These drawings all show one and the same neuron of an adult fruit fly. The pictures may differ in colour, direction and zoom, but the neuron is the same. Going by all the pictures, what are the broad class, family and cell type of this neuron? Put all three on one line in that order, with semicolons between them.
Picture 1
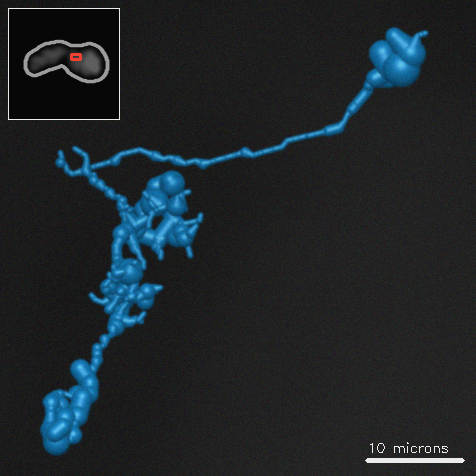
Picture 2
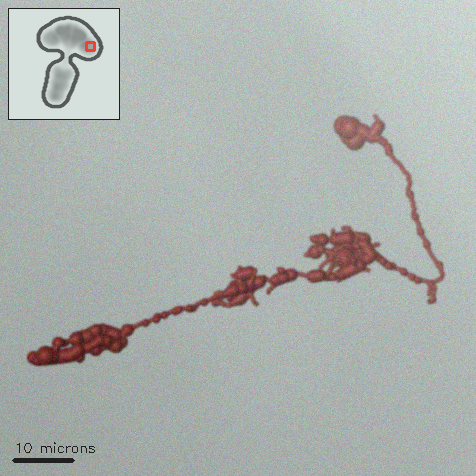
optic-lobe intrinsic neuron; Mi; Mi1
